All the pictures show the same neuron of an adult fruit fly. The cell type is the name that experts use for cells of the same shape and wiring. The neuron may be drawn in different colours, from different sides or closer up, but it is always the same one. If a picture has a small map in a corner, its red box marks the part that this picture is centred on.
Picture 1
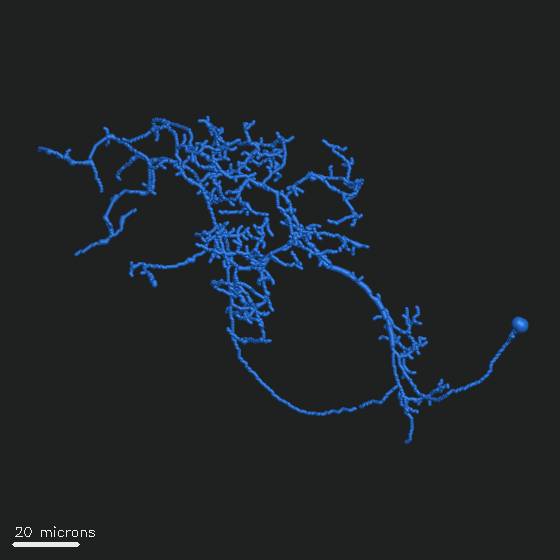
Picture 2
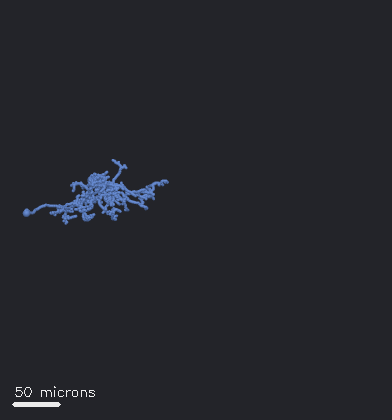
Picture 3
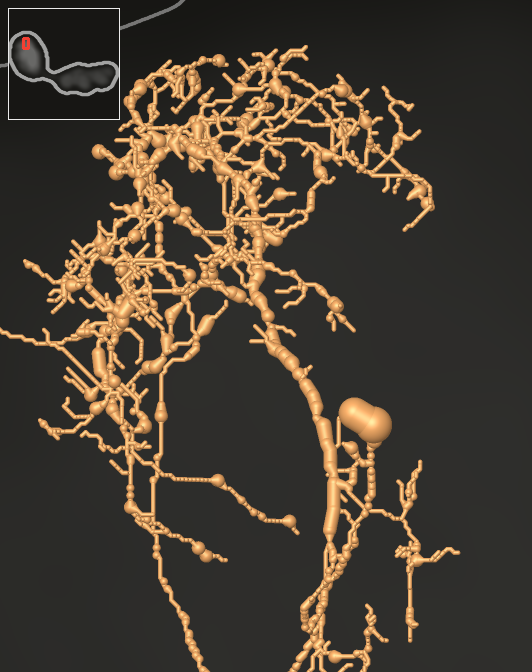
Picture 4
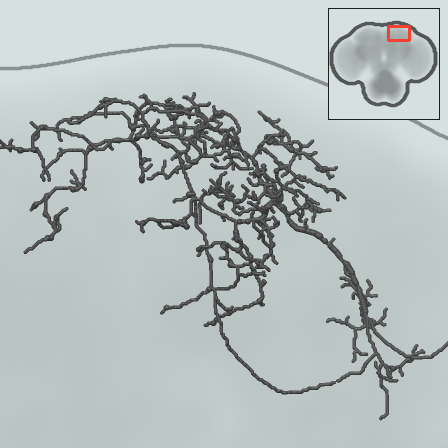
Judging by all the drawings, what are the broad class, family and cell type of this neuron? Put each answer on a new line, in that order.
central-brain intrinsic neuron
hemilineage SLPal1
SLP021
